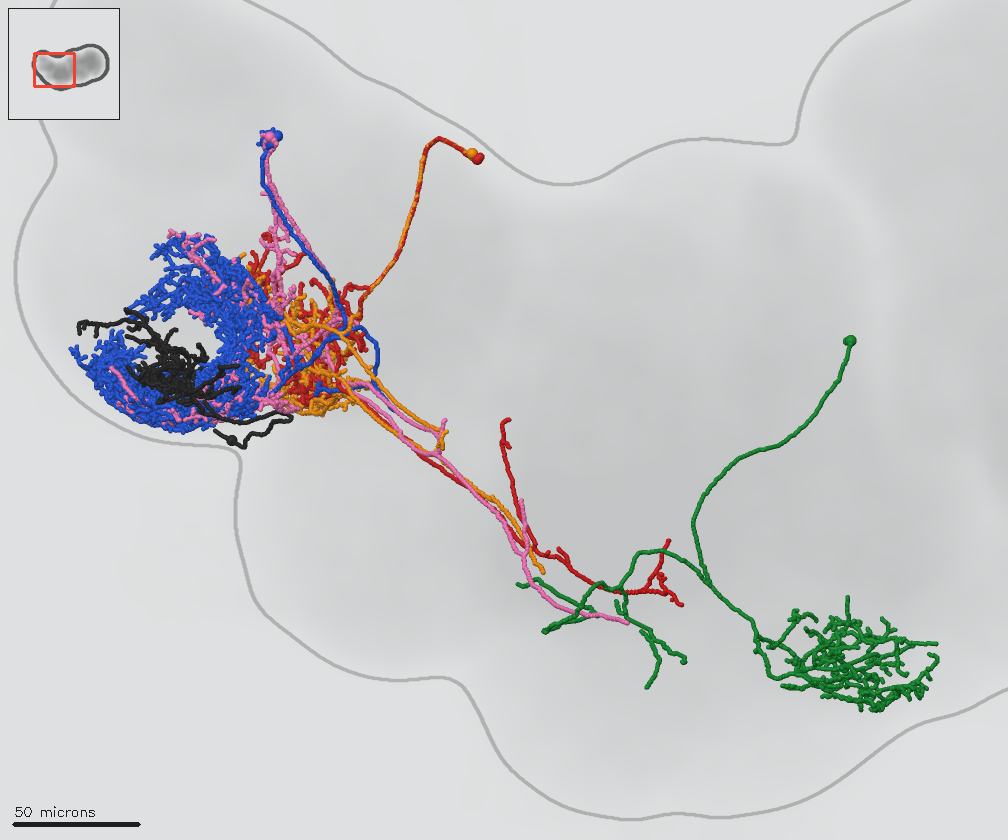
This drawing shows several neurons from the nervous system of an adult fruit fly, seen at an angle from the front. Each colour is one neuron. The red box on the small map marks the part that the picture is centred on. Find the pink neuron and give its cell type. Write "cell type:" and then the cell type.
cell type: IN23B032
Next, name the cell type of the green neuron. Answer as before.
cell type: IN23B046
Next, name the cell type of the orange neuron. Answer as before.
cell type: IN23B038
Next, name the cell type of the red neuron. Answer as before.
cell type: IN23B068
